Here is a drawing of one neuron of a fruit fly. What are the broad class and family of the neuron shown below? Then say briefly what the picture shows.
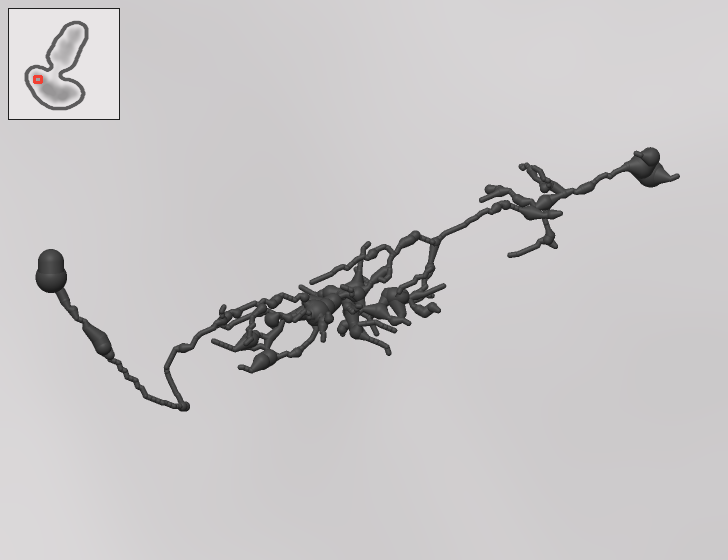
It is an optic-lobe intrinsic neuron. The family is Mi. It lies in the brain. The cell body is on the left of the picture. Dozens of branch ends can be seen.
